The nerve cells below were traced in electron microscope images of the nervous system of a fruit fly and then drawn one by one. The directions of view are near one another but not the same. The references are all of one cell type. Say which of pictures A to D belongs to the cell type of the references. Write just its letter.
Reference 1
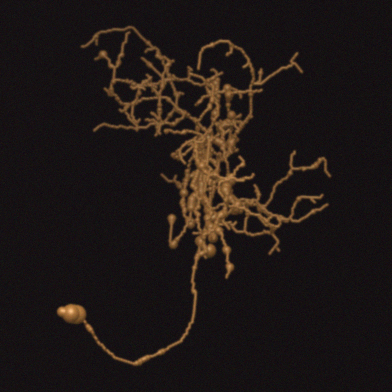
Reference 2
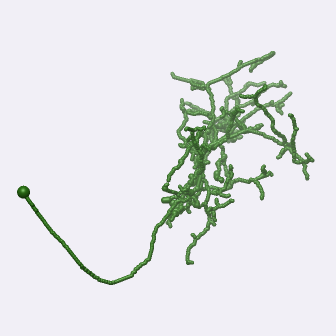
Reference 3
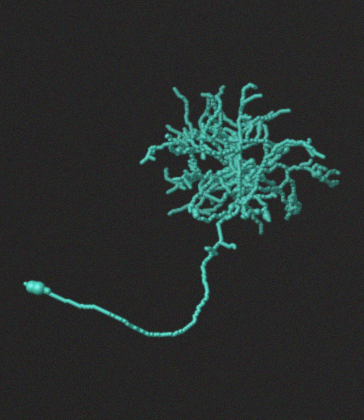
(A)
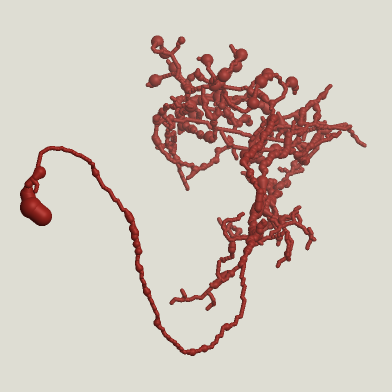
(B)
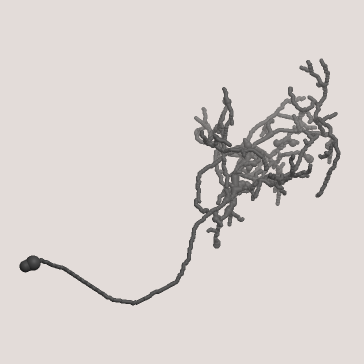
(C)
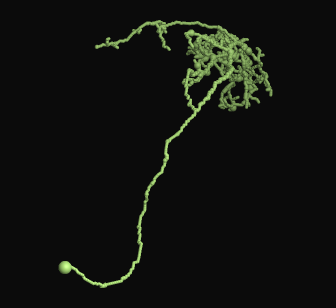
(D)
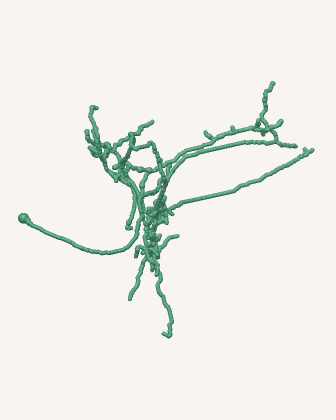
B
